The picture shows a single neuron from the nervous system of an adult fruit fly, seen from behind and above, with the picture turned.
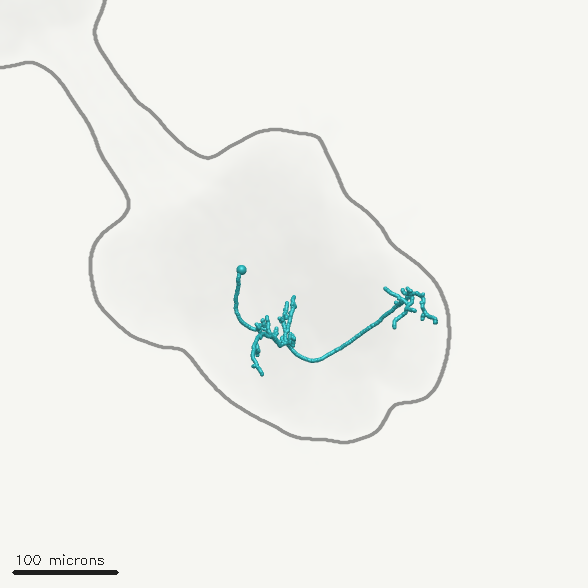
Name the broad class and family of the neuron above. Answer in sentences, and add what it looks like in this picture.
It is a nerve-cord intrinsic neuron. Its family is hemilineage 01A. The cell body can be seen in the middle of the picture. By the scale bar it is about 200 microns wide in this view.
